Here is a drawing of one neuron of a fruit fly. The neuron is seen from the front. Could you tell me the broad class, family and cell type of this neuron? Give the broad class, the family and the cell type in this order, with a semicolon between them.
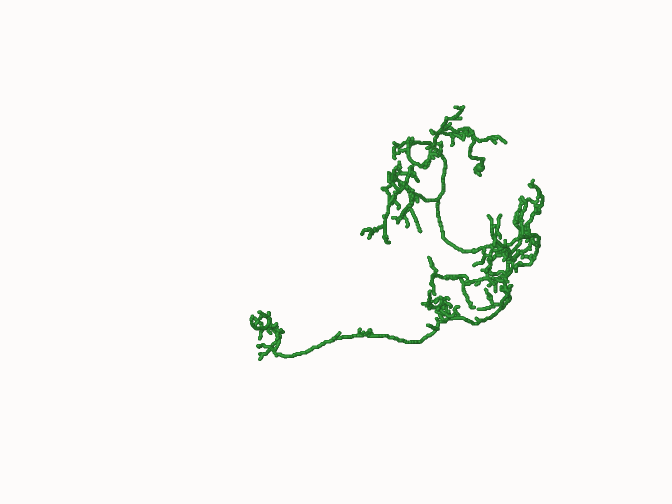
nerve-cord intrinsic neuron; hemilineage 19A; IN19A060_d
